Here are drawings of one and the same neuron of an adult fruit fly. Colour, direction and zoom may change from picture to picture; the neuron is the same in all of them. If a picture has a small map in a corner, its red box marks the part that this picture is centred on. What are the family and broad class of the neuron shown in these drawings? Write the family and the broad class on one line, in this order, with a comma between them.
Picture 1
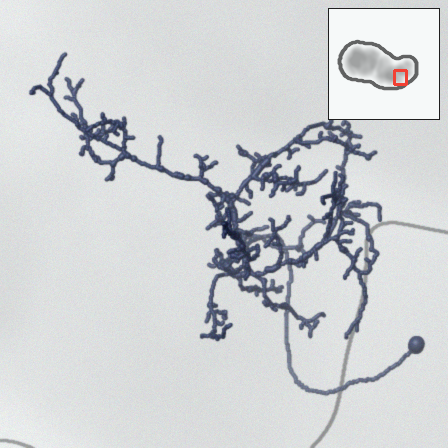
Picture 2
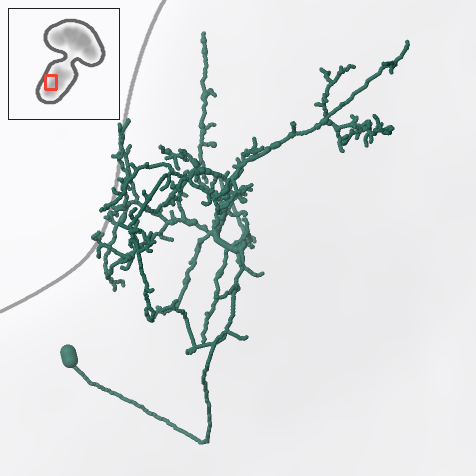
hemilineage 20A.22A, nerve-cord intrinsic neuron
